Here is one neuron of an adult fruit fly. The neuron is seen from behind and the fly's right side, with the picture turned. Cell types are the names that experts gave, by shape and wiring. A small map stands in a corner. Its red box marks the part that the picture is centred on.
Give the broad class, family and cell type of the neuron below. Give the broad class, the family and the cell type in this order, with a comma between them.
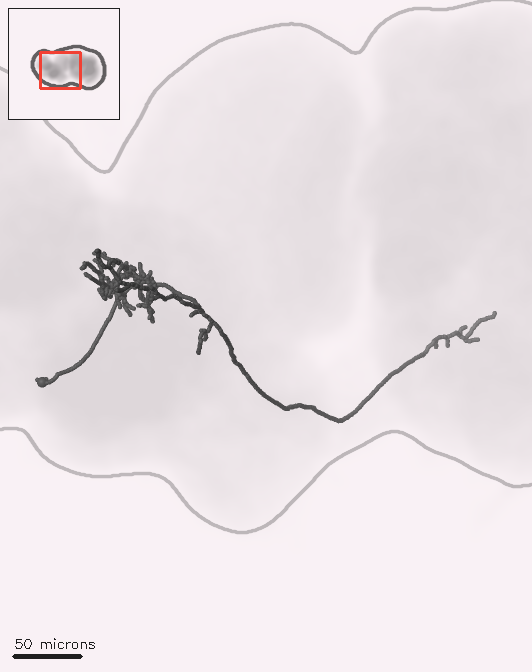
ascending neuron, hemilineage 06A, AN06A095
